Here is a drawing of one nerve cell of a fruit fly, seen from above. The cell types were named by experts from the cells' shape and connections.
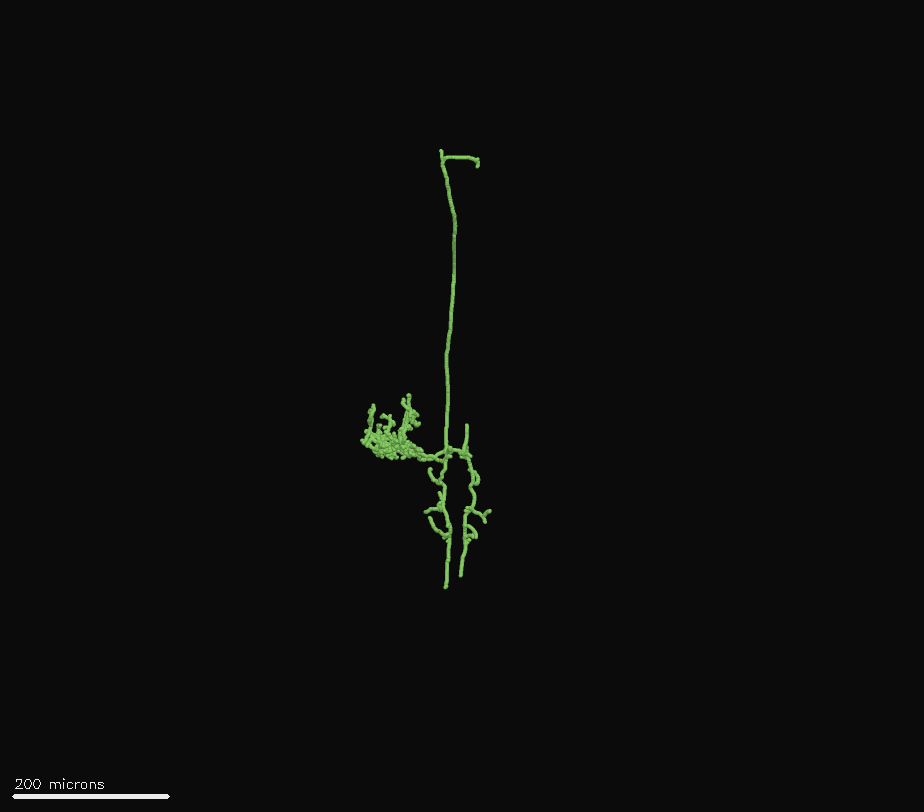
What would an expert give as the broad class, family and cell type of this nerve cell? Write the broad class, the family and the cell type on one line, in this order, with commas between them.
ascending neuron, hemilineage 05B, AN05B104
